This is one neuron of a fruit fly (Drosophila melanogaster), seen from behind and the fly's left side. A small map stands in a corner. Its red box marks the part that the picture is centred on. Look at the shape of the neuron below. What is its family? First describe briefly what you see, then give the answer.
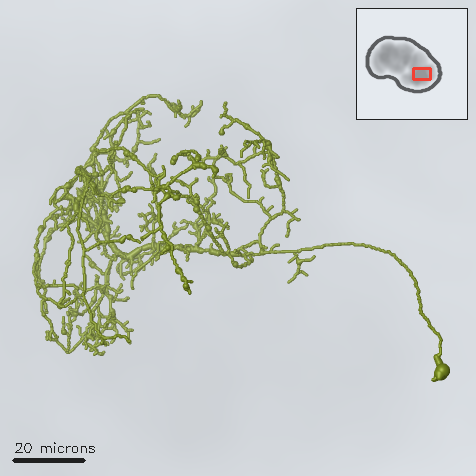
The cell body can be seen at the lower right of the picture. From left to right in the picture it spans about 120 microns. It is a nerve-cord intrinsic neuron. The family is hemilineage 04B.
